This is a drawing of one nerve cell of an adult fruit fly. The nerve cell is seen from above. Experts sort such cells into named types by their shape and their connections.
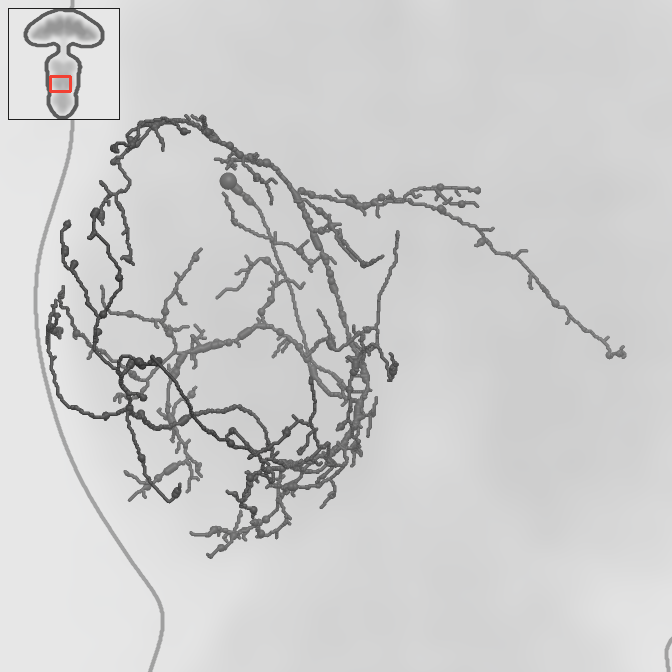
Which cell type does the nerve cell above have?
IN04B033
